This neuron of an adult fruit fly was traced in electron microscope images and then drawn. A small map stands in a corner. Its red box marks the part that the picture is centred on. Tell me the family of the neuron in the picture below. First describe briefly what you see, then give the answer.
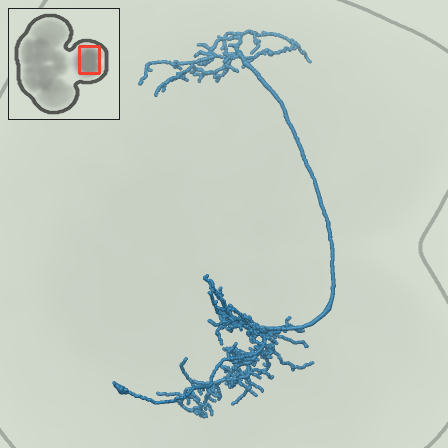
The cell body can be seen at the lower left of the picture. The picture shows dozens of branch ends. It is a nerve-cord intrinsic neuron. The family is hemilineage 01A.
